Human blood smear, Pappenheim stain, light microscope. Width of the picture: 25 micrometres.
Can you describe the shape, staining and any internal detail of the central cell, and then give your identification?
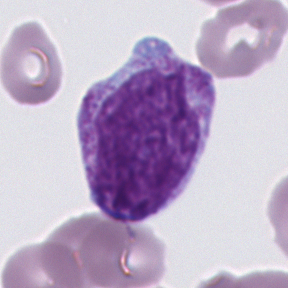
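A small rounded bulge of cytoplasm projects from the top of a cell whose outline is irregular and angular rather than round. The cell measures about 17 by 12 micrometres. Most of it is filled by the nucleus, and fine purplish granules are scattered in the cytoplasm. Answer: atypical promyelocyte.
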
